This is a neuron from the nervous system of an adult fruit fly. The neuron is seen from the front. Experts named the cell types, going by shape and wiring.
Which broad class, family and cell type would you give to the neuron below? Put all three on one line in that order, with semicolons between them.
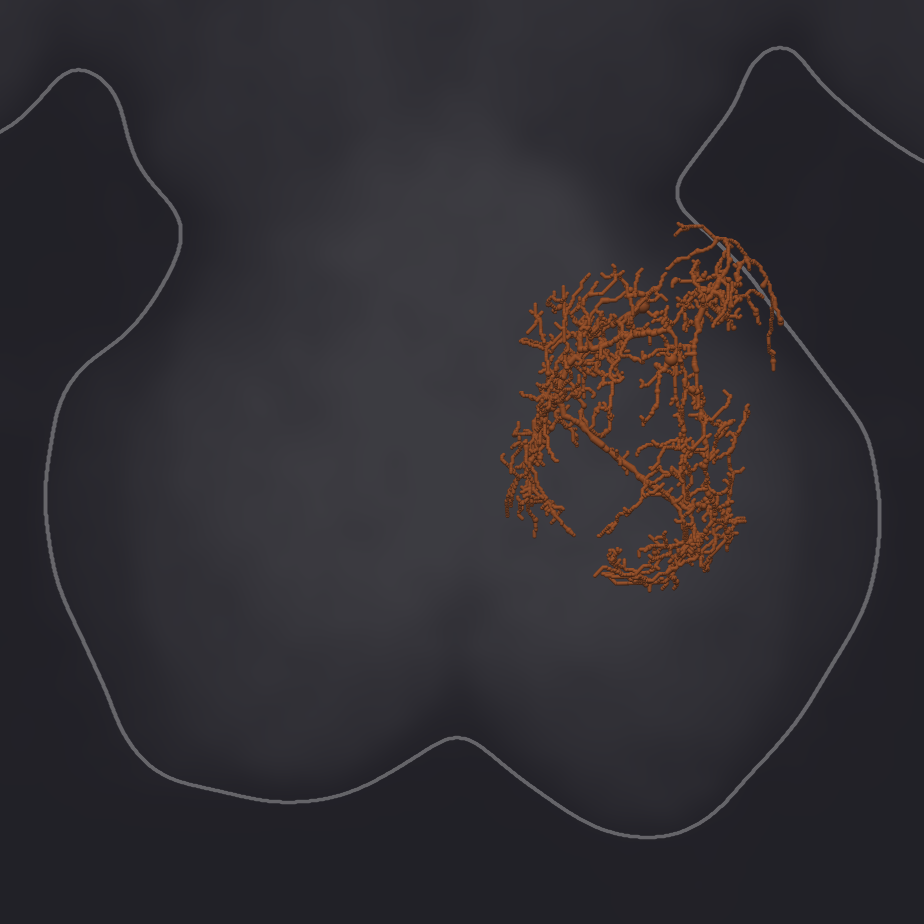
nerve-cord intrinsic neuron; hemilineage 03A; IN03A019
